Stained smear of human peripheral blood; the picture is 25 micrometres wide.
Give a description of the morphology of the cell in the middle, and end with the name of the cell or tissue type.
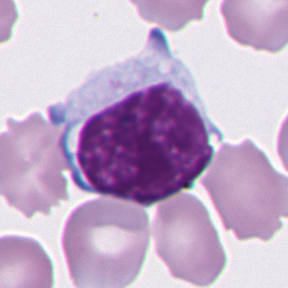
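Looking closely, the nucleus sits off-centre, low in the cell. Above it the cytoplasm is broad, but below it there is only a thin rim. One pointed projection juts from the top, and the outline is irregular, not smoothly round. This is a typical lymphocyte.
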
